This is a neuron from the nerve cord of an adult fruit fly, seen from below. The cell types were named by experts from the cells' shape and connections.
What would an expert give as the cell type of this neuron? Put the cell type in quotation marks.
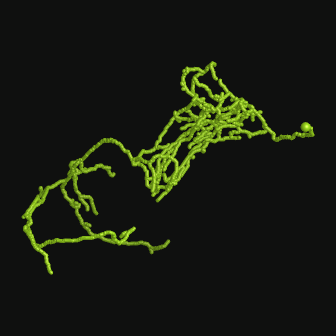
"INXXX339"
